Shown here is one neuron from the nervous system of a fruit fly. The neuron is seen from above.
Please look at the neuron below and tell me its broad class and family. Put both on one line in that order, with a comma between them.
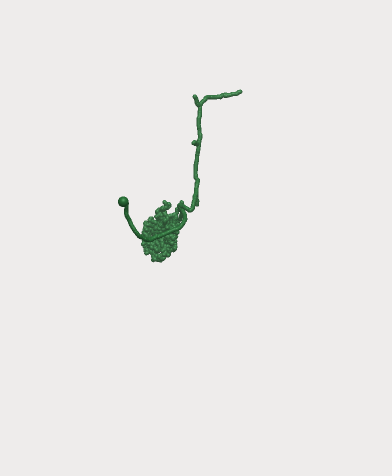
nerve-cord intrinsic neuron, hemilineage 23B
